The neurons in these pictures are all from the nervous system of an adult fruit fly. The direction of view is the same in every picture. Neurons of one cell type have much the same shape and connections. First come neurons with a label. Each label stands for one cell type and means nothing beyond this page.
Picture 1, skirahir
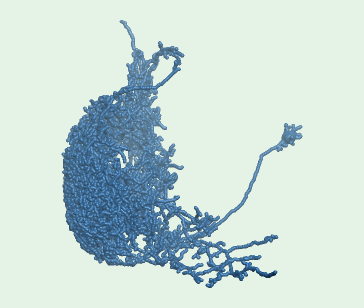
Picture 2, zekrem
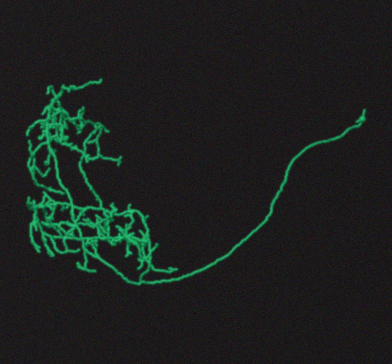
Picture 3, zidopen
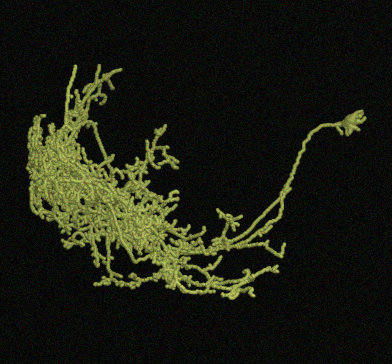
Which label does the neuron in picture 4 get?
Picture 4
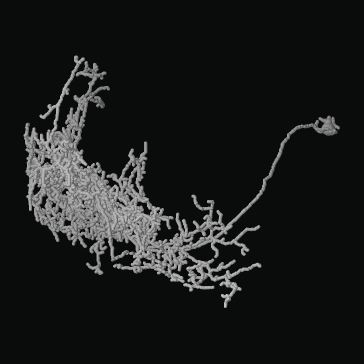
zidopen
